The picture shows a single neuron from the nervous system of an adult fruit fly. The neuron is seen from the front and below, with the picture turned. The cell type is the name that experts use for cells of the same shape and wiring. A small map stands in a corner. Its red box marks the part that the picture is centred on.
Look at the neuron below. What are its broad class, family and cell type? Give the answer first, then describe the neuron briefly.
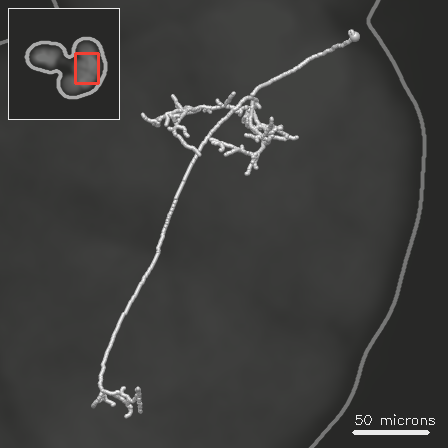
It is a central-brain intrinsic neuron. Its family is hemilineage VLPl2_posterior. It is of cell type CB3014. The cell body can be seen at the upper right of the picture. From top to bottom in the picture it spans about 250 microns.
